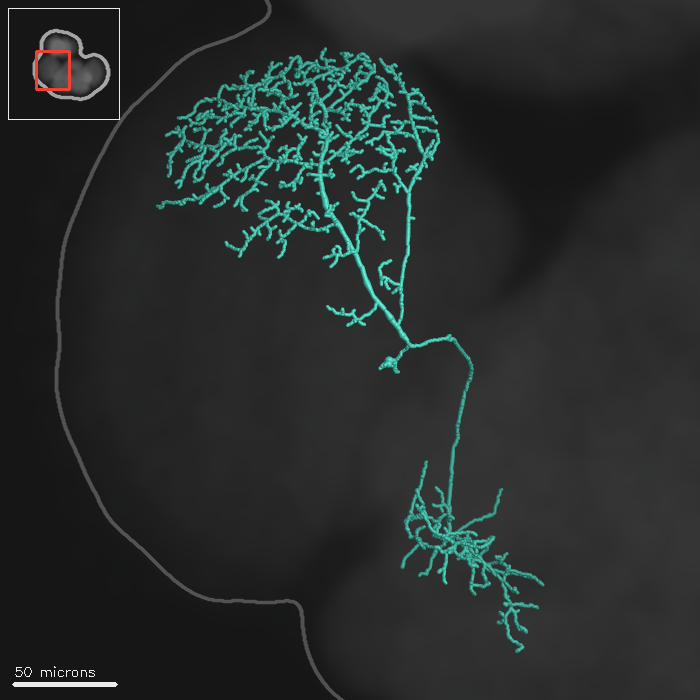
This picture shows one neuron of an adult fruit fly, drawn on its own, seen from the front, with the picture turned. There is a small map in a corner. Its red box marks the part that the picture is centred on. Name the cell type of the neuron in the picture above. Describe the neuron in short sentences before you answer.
Its cell body lies in the middle of the picture. From top to bottom in the picture it spans about 300 microns. The picture shows more than a hundred branch ends. Its broad class is visual projection neuron. Its cell type is MeVP25.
